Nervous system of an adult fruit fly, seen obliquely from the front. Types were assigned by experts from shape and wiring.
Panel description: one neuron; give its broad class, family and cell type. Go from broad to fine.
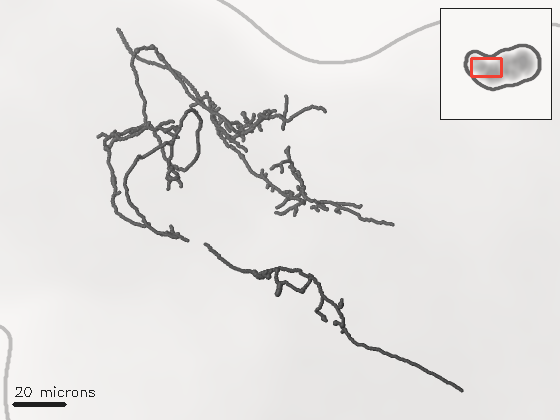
nerve-cord intrinsic neuron; hemilineage 06A; IN06A099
